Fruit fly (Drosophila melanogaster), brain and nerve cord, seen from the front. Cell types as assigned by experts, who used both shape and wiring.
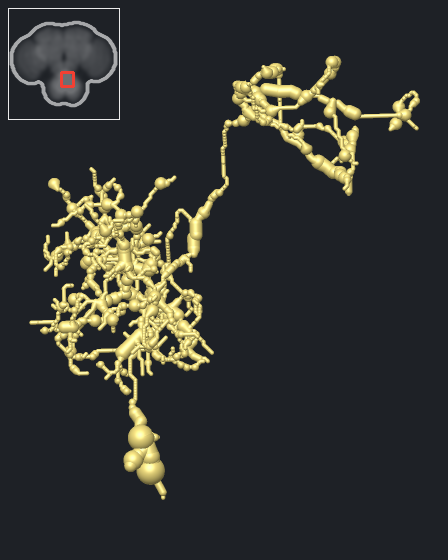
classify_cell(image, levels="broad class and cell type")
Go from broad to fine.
nerve-cord intrinsic neuron; INXXX334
